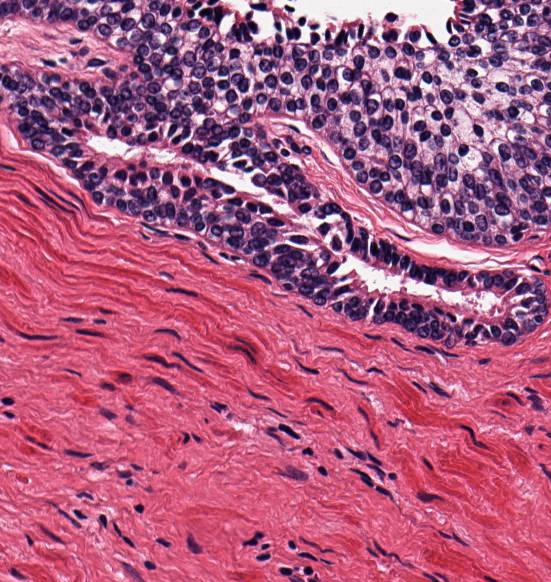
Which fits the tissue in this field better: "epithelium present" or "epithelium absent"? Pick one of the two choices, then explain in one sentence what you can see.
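Epithelium present. A densely cellular epithelial layer fills the upper part of the field and dense pink fibrous tissue fills the lower part.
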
